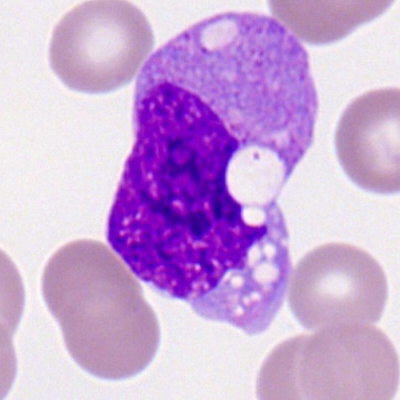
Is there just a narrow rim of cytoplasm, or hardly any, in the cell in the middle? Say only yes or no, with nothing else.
No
